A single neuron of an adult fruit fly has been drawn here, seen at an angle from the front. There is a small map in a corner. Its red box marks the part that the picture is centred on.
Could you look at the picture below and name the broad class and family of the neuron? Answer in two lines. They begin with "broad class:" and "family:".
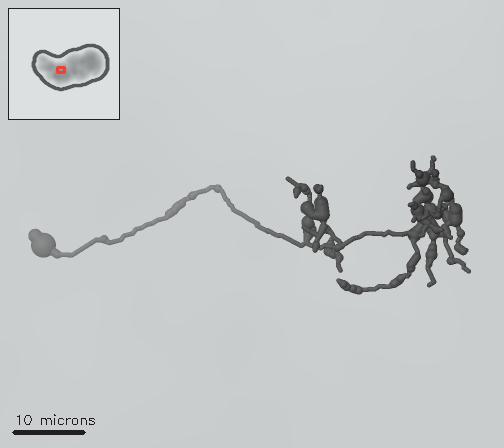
broad class: optic-lobe intrinsic neuron
family: T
